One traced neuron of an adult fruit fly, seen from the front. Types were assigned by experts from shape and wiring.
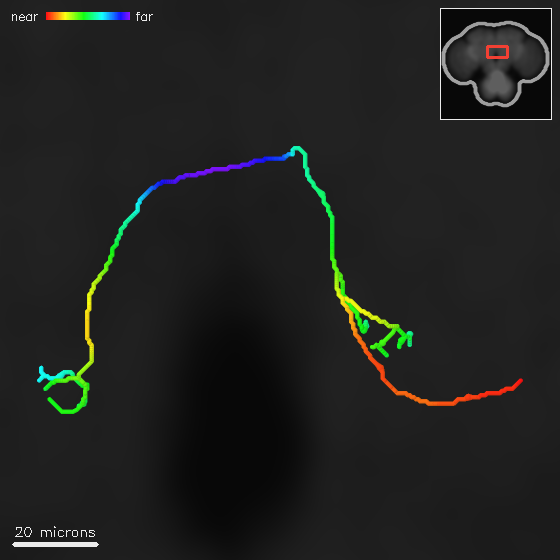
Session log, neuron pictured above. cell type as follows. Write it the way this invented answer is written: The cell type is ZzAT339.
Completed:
The cell type is ORN_VC4.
